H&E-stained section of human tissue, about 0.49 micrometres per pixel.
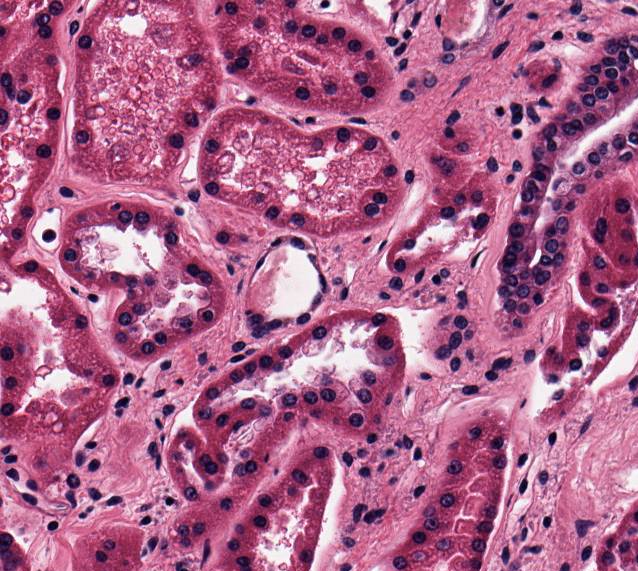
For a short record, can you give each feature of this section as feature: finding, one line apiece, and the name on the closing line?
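Epithelium: single layer of cuboidal to low columnar cells lining the tubules
Cytoplasm: abundant, deeply eosinophilic, finely granular
Nuclei: small, round, uniform, darkly stained
Stroma: pink, fibrous, with scattered small dark spindle-shaped nuclei
Name: renal cortex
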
